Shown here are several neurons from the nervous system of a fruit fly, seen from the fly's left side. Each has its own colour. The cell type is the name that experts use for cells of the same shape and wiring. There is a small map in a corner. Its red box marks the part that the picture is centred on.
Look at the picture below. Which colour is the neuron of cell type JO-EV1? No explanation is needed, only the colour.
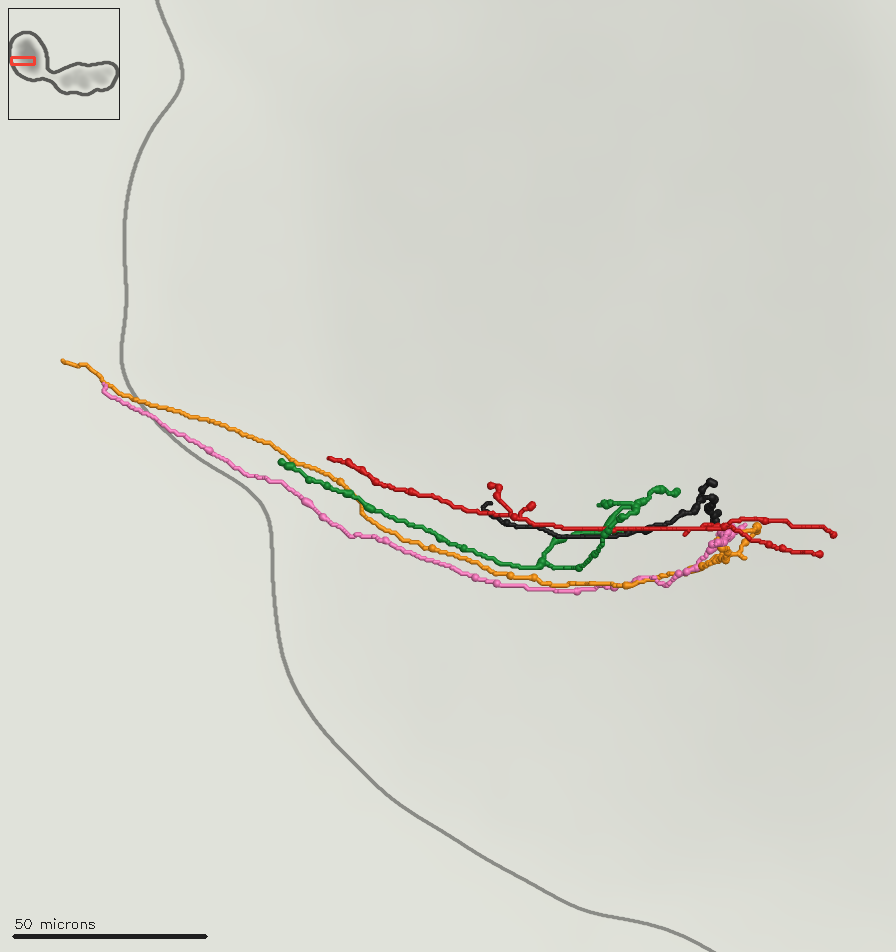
green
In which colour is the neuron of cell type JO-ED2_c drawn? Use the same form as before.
pink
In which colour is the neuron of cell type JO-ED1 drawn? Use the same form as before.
black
